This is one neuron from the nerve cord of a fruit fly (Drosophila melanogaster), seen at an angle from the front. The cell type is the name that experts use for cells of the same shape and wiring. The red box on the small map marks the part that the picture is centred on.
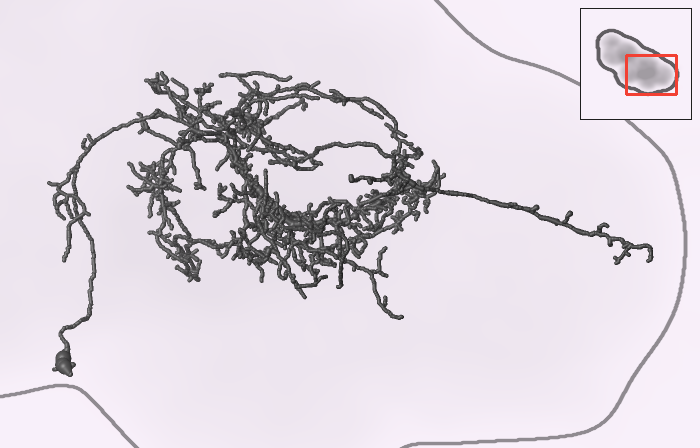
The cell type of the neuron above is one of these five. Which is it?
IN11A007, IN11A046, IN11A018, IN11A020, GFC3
IN11A020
